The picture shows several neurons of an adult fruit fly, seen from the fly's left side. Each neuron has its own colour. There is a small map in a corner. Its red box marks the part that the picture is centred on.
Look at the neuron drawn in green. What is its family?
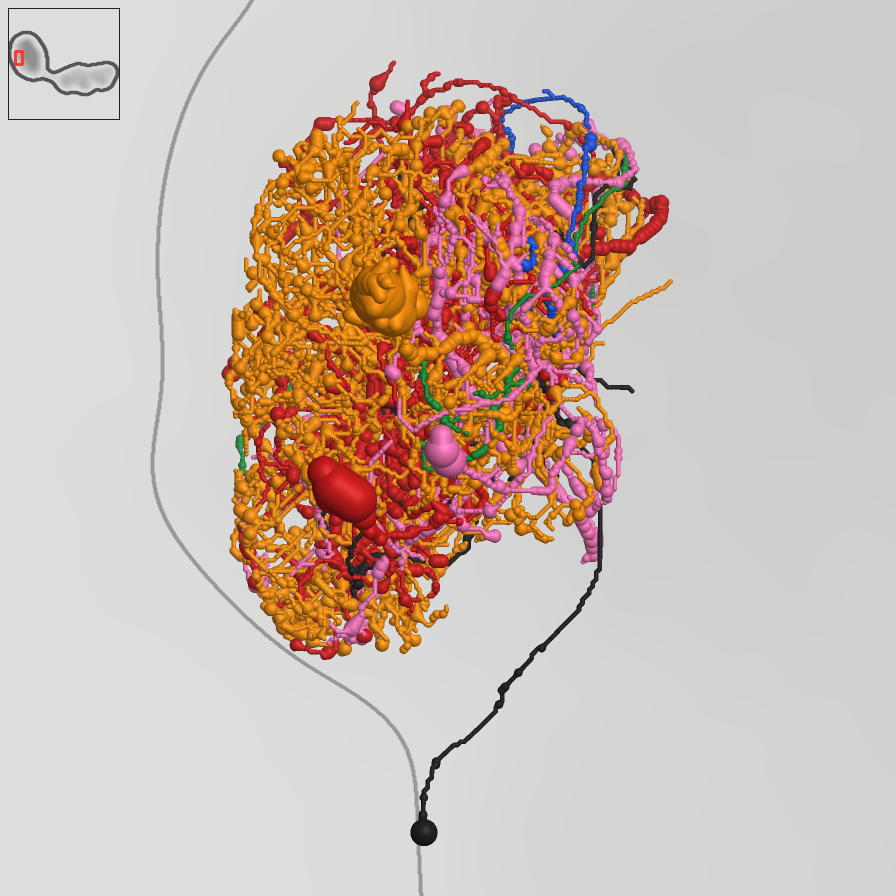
class olfactory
